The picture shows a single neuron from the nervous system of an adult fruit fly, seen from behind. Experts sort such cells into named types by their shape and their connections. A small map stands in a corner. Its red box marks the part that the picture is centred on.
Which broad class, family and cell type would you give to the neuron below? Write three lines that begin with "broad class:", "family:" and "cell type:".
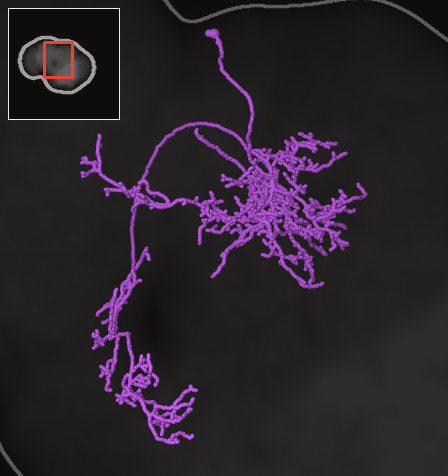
broad class: central-brain intrinsic neuron
family: hemilineage SMPpm1
cell type: CL203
